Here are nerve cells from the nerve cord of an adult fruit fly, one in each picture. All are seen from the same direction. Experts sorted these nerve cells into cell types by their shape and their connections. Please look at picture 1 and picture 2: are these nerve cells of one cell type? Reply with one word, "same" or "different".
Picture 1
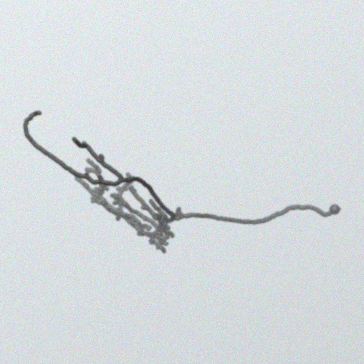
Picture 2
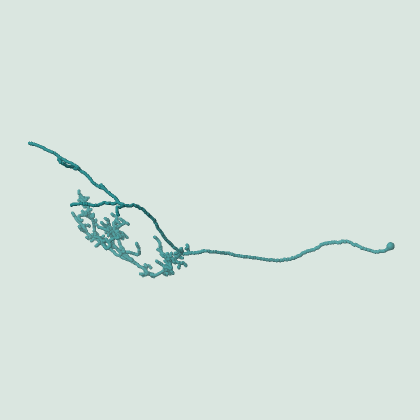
same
